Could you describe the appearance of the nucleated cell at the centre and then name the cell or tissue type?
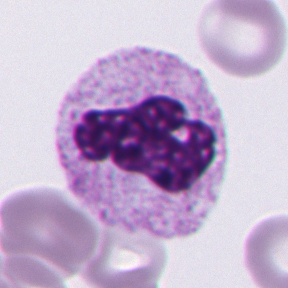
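The nucleus forms a lumpy, elongated mass lying horizontally across the cell, and no nucleoli are visible within it. Fine pinkish-lilac granules fill the cytoplasm evenly. No vacuoles are present in the cytoplasm. The cell is a segmented neutrophil.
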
